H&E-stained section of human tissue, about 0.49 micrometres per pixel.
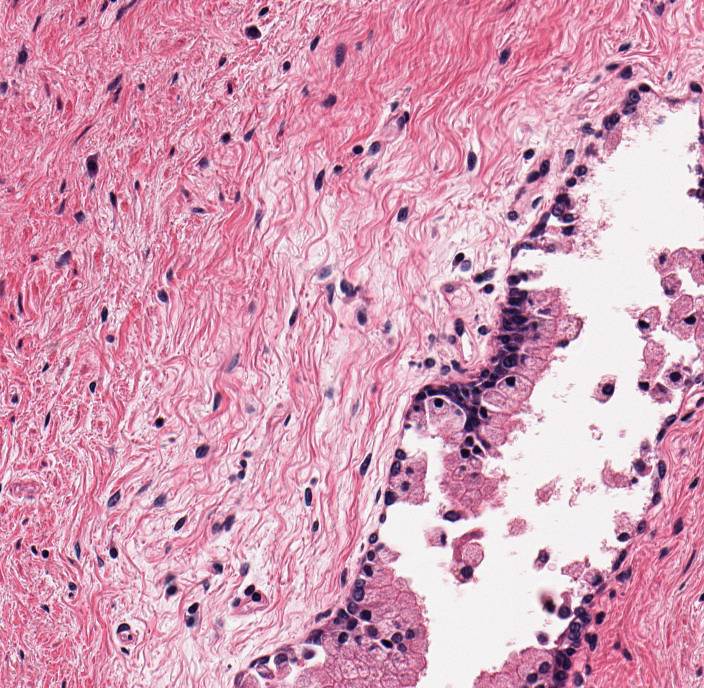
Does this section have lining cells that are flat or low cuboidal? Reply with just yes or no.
No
